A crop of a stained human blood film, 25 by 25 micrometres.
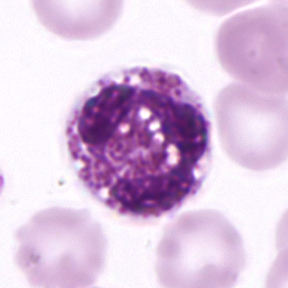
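Eosinophil, about 13 micrometres across. Nucleus split into several dark lobes around the cell edge; chromatin dense, dark purple. Cytoplasm crowded with many small reddish-purple granules. A few small clear white spots near the middle of the cell.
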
